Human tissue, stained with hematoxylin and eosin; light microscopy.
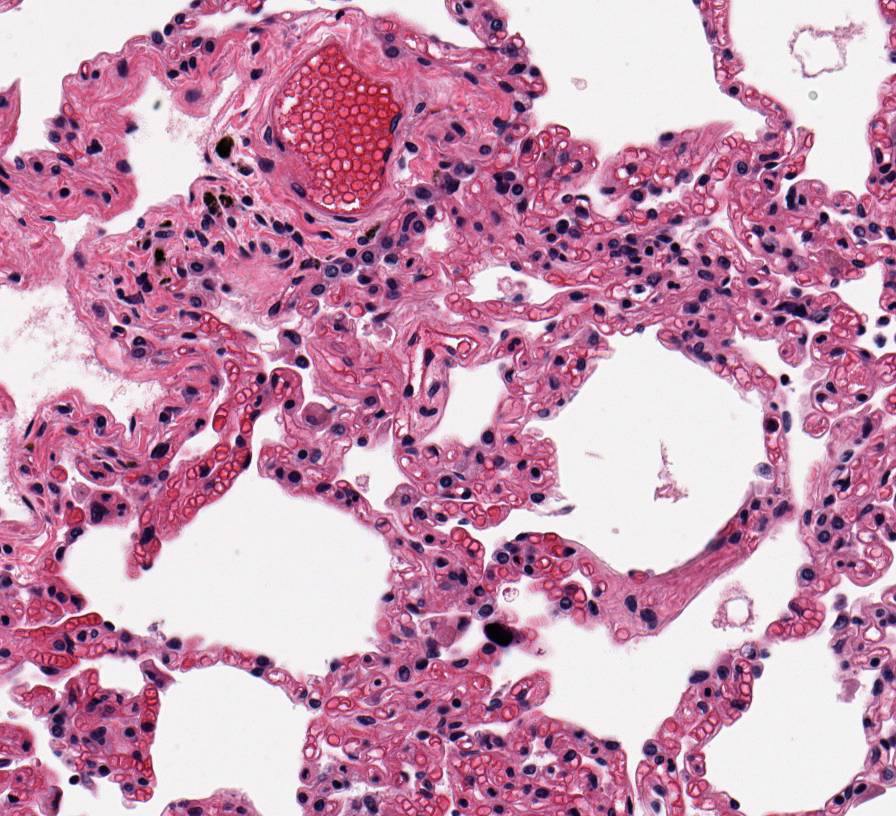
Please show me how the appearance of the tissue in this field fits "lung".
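This tissue is lung.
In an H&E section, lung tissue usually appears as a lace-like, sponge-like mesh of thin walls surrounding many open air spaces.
The field agrees with this: a meshwork of thin tissue walls encloses rounded empty spaces. Black-brown pigment granules lie in the tissue just left of the vessel at top centre. Near the bottom centre, a single dark black clump sits within a wall. The nuclei in the walls are small, dark and round to oval.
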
